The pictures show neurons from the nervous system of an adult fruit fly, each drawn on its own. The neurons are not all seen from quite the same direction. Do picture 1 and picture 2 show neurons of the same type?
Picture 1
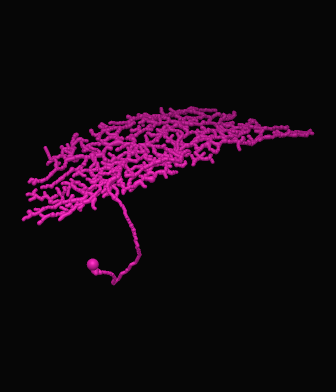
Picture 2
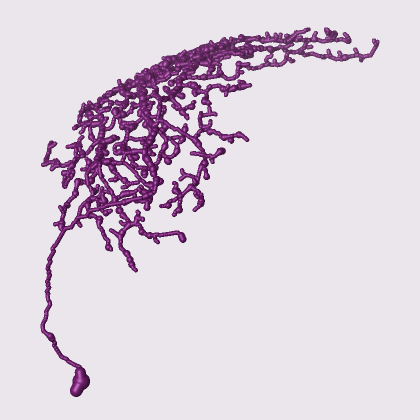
yes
